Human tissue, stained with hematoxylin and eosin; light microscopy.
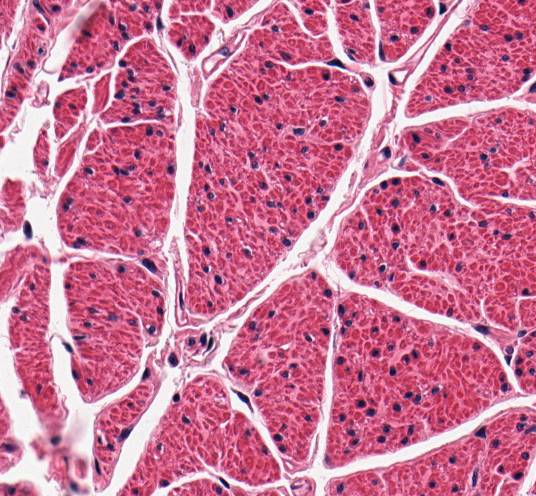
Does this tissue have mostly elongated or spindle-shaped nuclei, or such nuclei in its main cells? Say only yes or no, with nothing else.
No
